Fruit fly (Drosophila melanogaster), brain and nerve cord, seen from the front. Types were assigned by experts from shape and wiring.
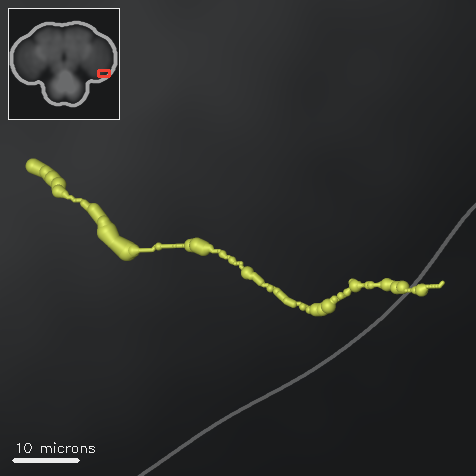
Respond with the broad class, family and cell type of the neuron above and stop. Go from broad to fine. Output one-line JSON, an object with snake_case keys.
{"broad_class": "photoreceptor or other optic-lobe sensory neuron", "family": "class visual", "cell_type": "R8p"}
